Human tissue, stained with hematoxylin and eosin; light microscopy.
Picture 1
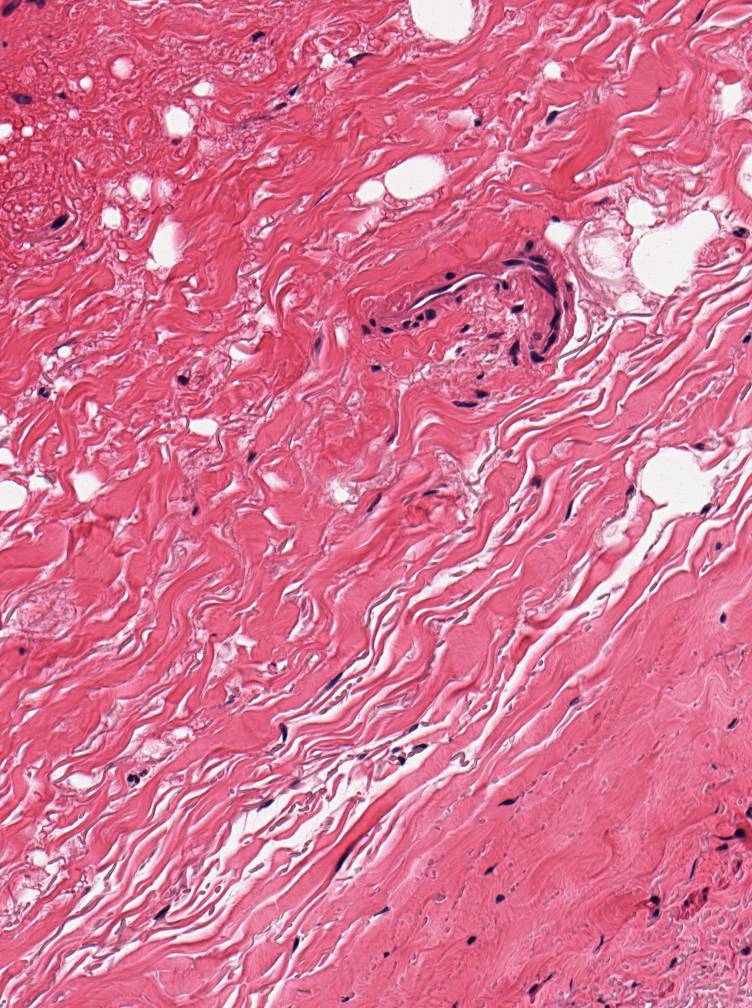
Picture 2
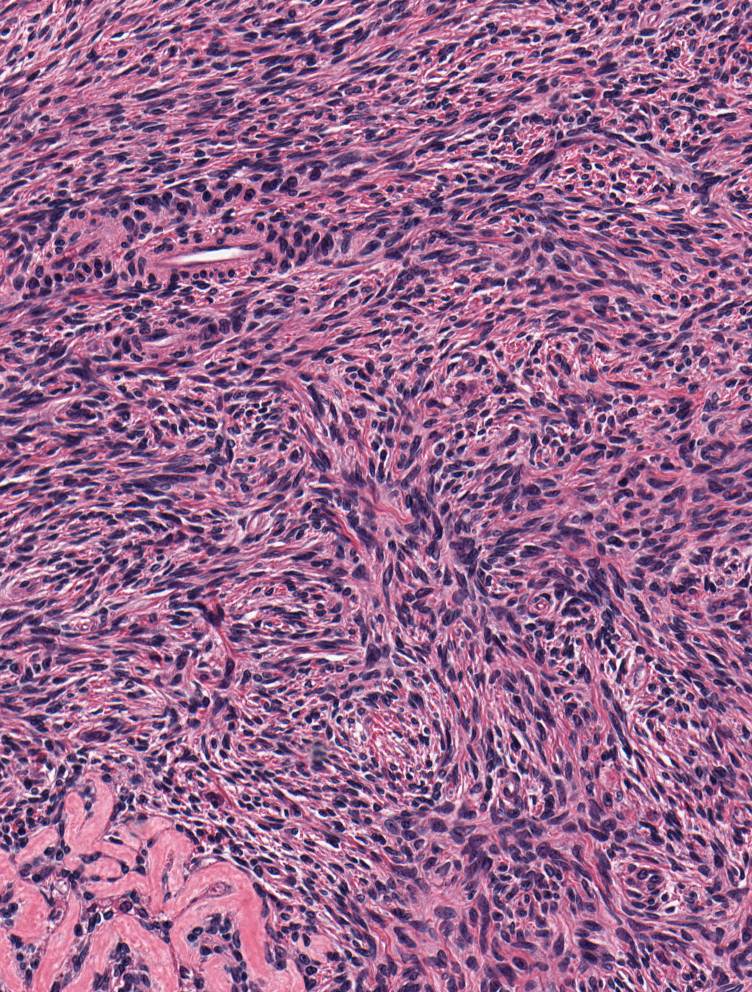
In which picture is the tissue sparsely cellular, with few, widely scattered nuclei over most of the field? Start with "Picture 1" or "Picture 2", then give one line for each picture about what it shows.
Picture 1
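What picture 1 shows: Sparse, dark, spindle-shaped nuclei lie scattered singly between the collagen bundles.
What picture 2 shows: Densely packed spindle cells fill nearly the whole field in short fascicles that run in varying, intersecting directions.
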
